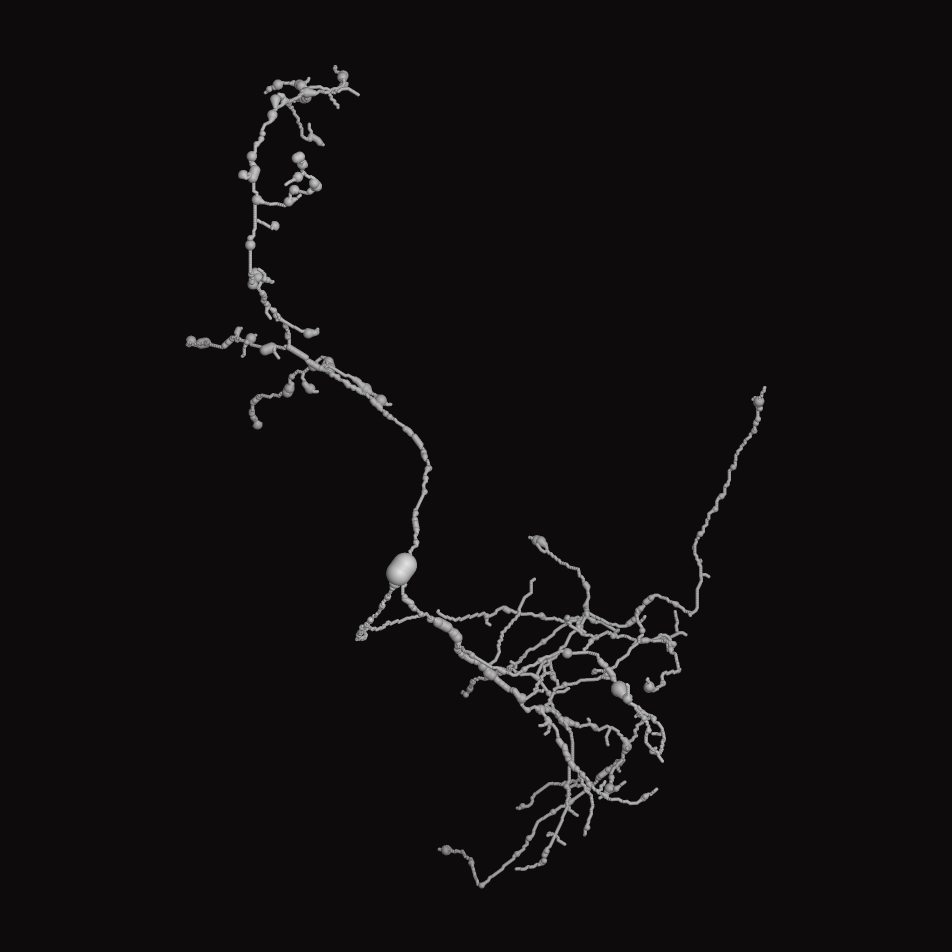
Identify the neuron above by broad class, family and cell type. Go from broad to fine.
central-brain intrinsic neuron; hemilineage LALa1_anterior; WED013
